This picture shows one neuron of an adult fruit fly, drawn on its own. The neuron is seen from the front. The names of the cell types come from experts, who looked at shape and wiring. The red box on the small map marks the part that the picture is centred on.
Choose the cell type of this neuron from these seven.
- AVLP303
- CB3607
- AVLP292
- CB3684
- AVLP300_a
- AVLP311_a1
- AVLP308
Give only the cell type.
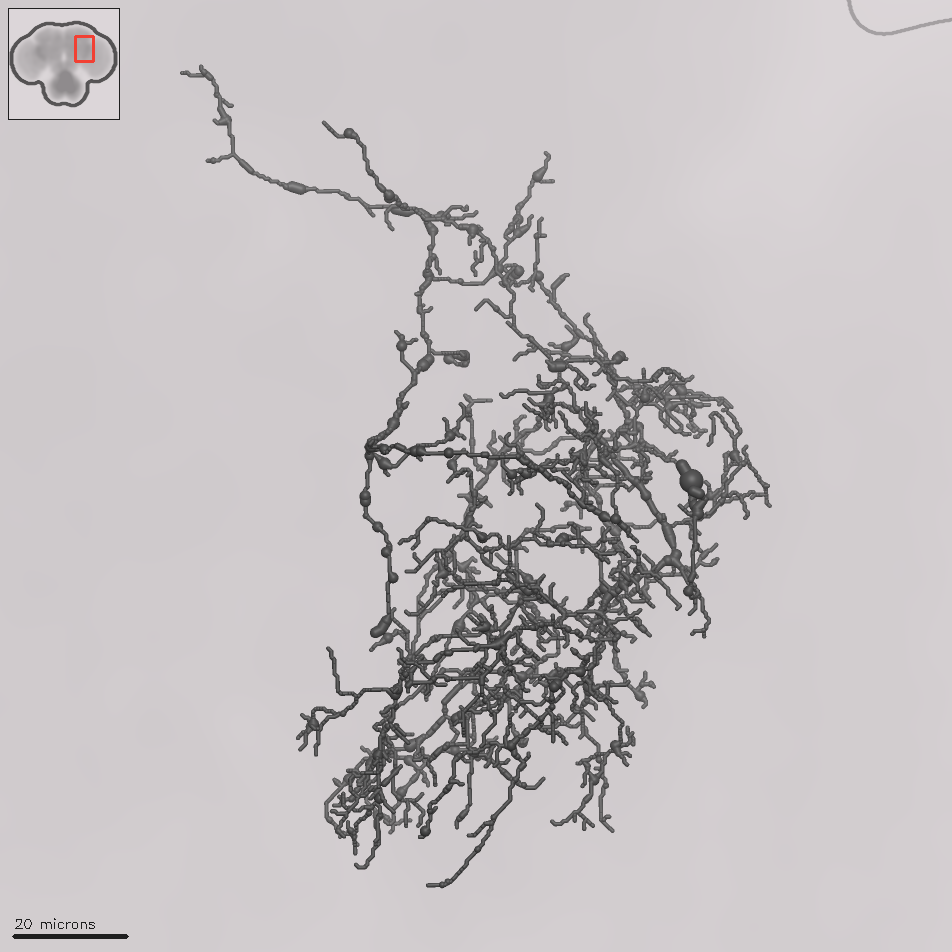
AVLP308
